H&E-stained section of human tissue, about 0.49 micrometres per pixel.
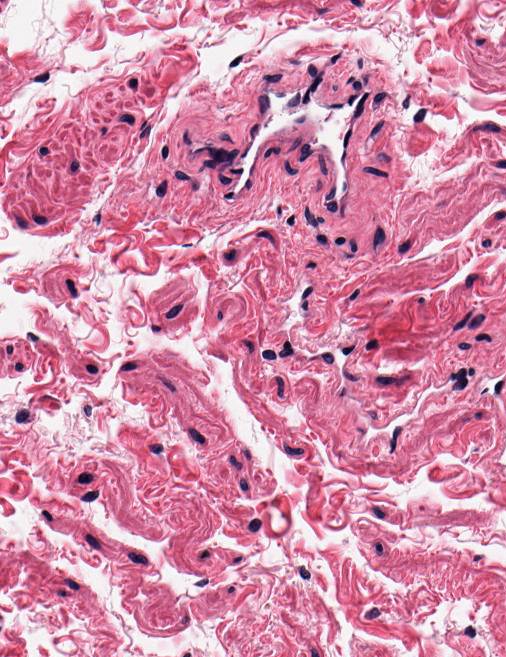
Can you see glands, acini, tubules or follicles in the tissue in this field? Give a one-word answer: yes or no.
No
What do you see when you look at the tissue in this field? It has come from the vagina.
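Irregular pink bundles of fibrous tissue, separated by narrow white clefts, occupy the entire field. The bundled eosinophilic fibres run a wavy, crinkled course rather than straight. Nuclei are small, dark and oval to spindle-shaped, without clearly visible cytoplasm. A branching slit-like space near the top centre is bordered by a small group of more closely packed dark nuclei.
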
